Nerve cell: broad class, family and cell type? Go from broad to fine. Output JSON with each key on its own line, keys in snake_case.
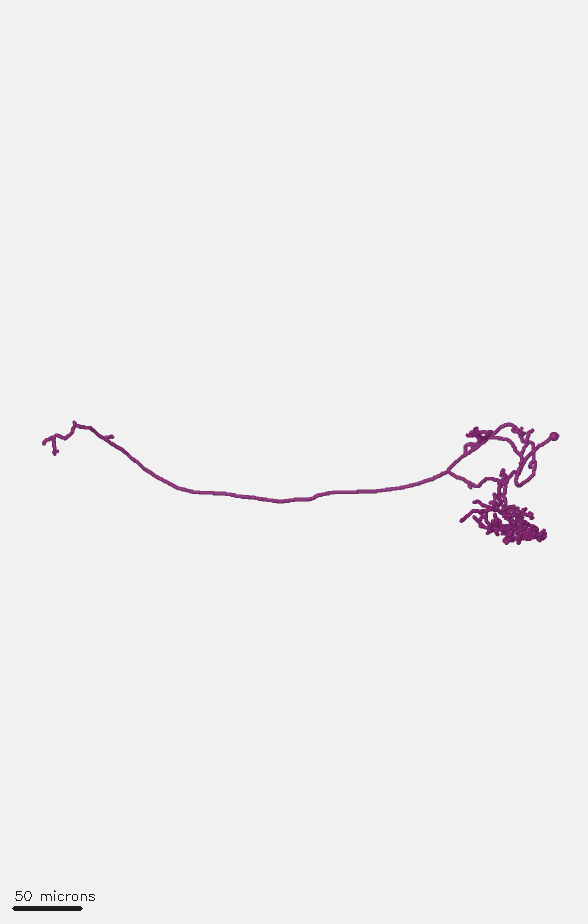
{
 "broad_class": "central-brain intrinsic neuron",
 "family": "hemilineage VLPl2_posterior",
 "cell_type": "LHAV2g2_b"
}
